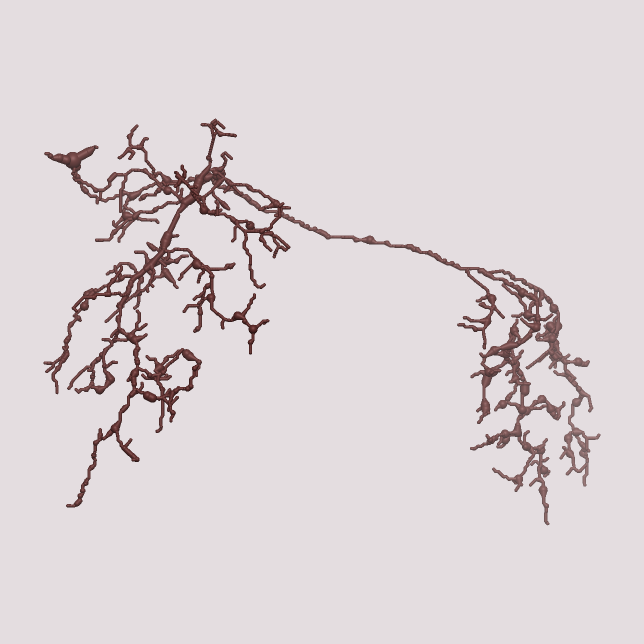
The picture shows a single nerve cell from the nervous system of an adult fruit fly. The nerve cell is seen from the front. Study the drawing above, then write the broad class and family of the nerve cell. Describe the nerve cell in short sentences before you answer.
Its cell body lies at the upper left of the picture. The picture shows more than a hundred branch ends. Its broad class is optic-lobe intrinsic neuron. Its family is Tm.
